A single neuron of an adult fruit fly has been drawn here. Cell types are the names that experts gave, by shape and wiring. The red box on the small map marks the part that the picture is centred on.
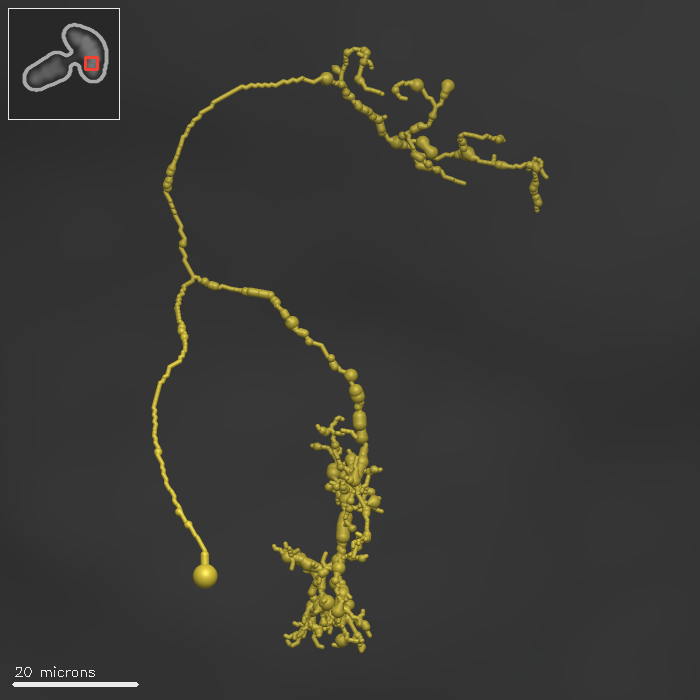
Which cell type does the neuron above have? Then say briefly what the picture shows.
Its cell type is LC21. Its broad class is visual projection neuron. It lies in the brain. Its cell body lies at the lower left of the picture. Dozens of branch ends can be seen.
